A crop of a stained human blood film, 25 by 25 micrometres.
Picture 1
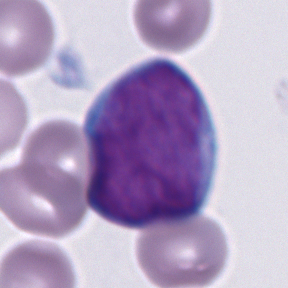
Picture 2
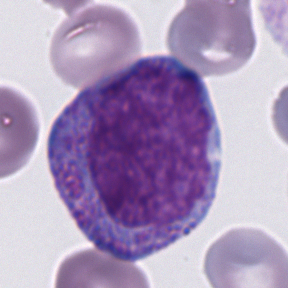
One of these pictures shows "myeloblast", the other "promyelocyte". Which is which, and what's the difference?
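Picture 1 is the myeloblast, and picture 2 the promyelocyte. What I weigh most is the granules: in picture 2, fine purple-red granules are scattered through the blue cytoplasm.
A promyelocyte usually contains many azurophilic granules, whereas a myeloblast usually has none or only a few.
Now picture 1: the outline is angular rather than round, and the cytoplasm is only a thin blue rim around the nucleus. Its chromatin looks fine and evenly spread, without coarse dark clumps, and the nucleus measures about 14 by 11 micrometres. The cell in picture 2 is about 18 by 15 micrometres, its nucleus filling most of it and lying off-centre toward the upper right.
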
